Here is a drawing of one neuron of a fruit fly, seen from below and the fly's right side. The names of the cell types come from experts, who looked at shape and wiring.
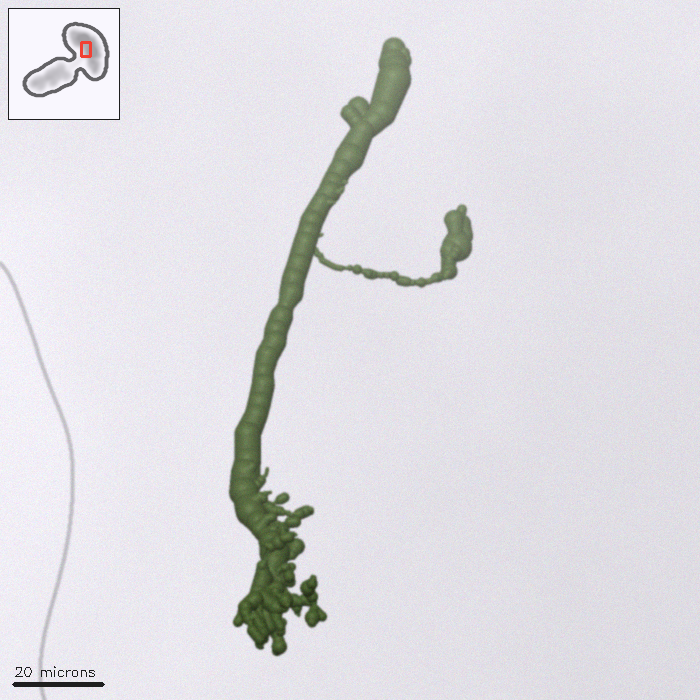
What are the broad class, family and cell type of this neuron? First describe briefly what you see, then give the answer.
It is in the brain and does not reach the nerve cord. By the scale bar it is about 140 microns tall in this view. This is a visual projection neuron. The family is OCG. Its cell type is OCG01a.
